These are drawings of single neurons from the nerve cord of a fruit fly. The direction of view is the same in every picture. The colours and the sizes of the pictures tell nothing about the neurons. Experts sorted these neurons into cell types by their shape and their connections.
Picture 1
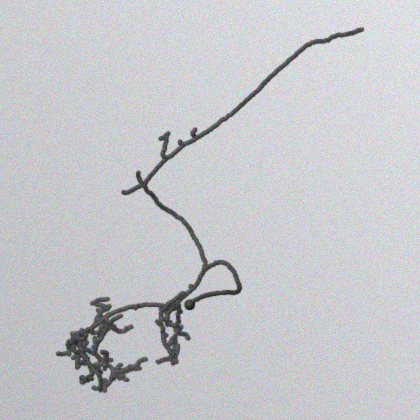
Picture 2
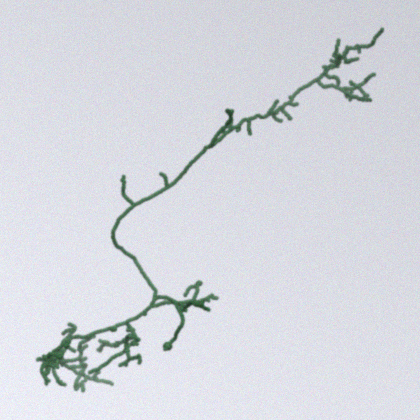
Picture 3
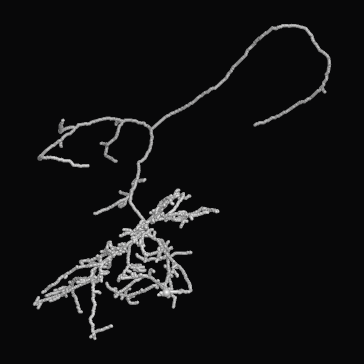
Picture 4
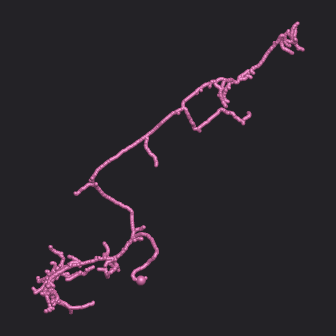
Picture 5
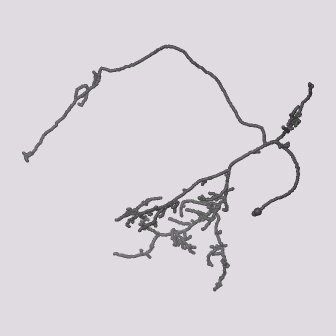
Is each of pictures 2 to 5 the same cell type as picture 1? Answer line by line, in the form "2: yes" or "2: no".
2: yes
3: no
4: yes
5: no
